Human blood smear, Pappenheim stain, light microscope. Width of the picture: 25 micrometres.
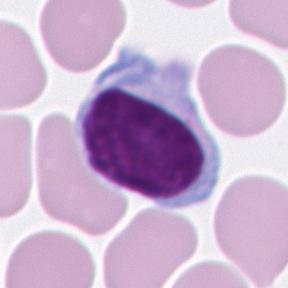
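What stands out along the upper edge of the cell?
Ragged, hair-like projections of pale blue cytoplasm.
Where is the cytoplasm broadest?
Above the nucleus; below it there is only a thin rim.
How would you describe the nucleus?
Oval, about 11 by 8 micrometres, with dark purple chromatin that looks dense throughout.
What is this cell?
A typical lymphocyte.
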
